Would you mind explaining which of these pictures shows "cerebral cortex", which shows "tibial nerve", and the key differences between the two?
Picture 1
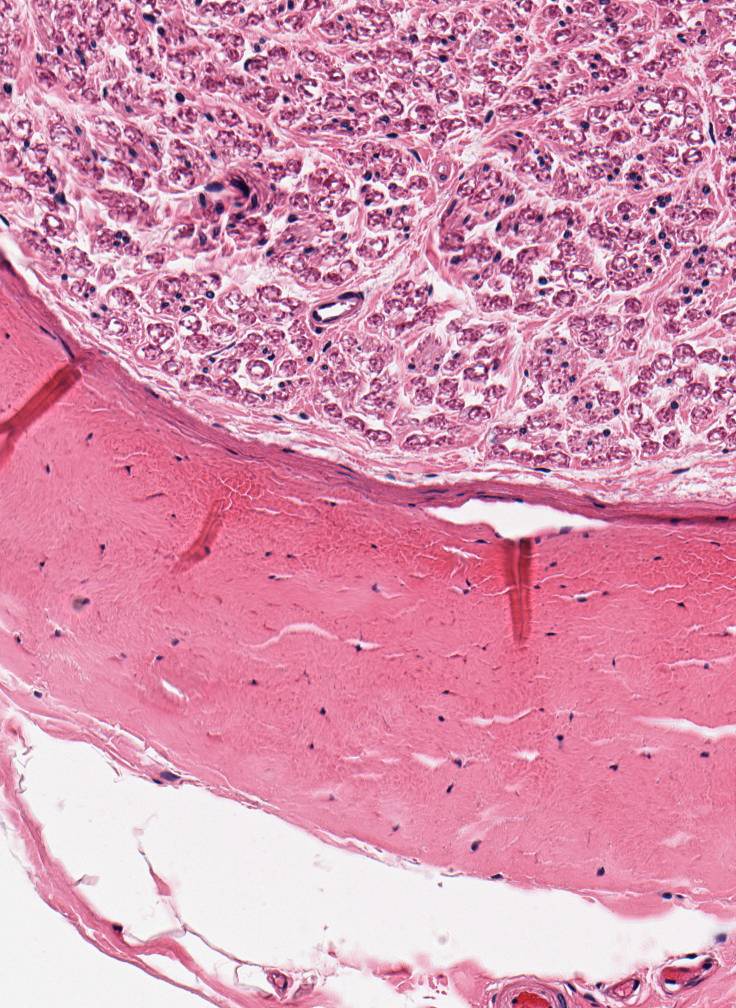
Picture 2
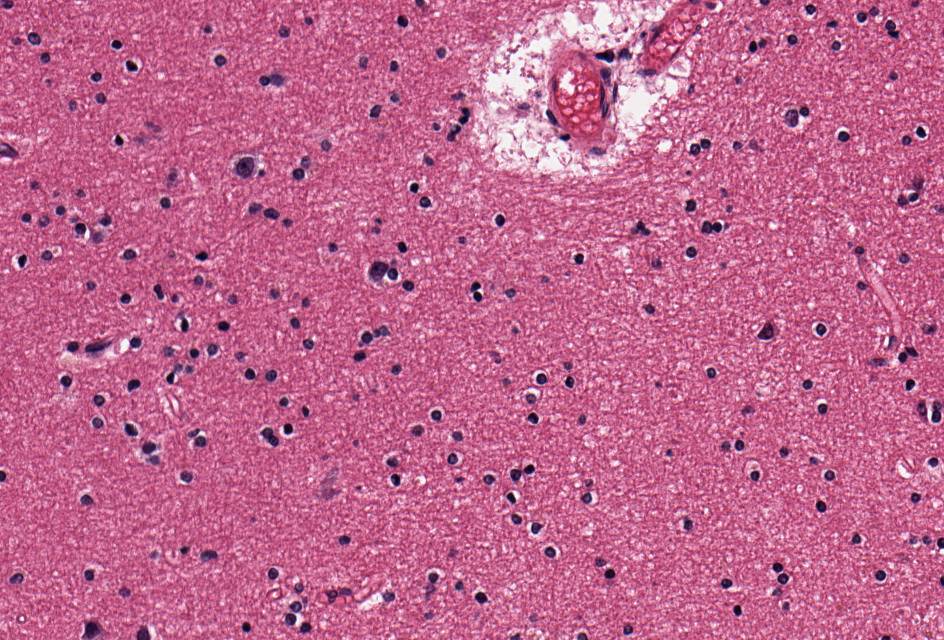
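Picture 1 is tibial nerve; picture 2 is cerebral cortex. Organisation: picture 1 has a rounded bundle of nerve fibres cut in cross section filling the upper half, its fibres seen as small round profiles in clusters divided by delicate pale septa; picture 2 is a fine, evenly granular-fibrillary pink neuropil with no organised units. Nuclei: picture 1, small, dark and oval, fairly sparse among the fibre profiles; picture 2, mostly small, round and darkly stained, many in a clear perinuclear halo, scattered loosely across the field singly or in small groups. Other: picture 1 has a band of dense pink collagen curving beneath the bundle, nearly acellular, with only sparse small dark nuclei; picture 2 has thin, elongated capillaries at the left middle and toward the right edge.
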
